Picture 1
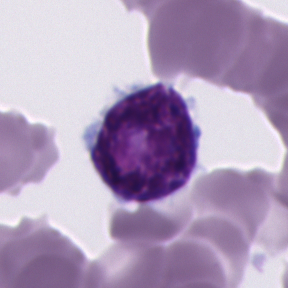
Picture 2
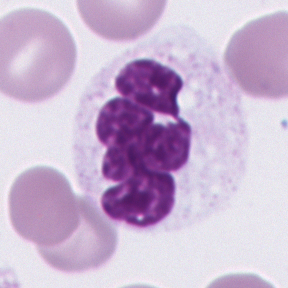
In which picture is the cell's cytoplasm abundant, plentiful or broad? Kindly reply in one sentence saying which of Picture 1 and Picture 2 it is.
For the cell in picture 2, the cytoplasm is broad.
